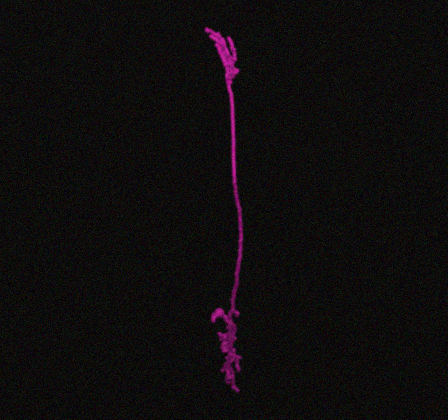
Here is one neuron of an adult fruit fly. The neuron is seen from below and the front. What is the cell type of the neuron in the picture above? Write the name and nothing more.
AN16B078_c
